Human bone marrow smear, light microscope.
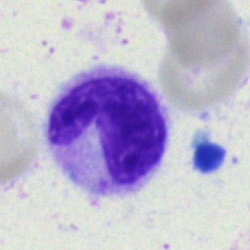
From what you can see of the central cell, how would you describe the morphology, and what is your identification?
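Looking first at the nucleus, it fills most of the cell and is deeply indented, with a wedge-shaped notch opening toward the lower left. The cytoplasm is pale lilac-grey, and I see most of it inside that notch at the lower left. This cell is a band neutrophil.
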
